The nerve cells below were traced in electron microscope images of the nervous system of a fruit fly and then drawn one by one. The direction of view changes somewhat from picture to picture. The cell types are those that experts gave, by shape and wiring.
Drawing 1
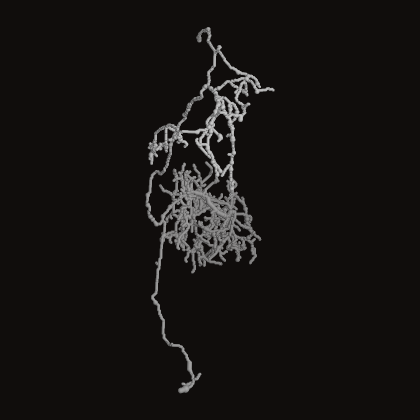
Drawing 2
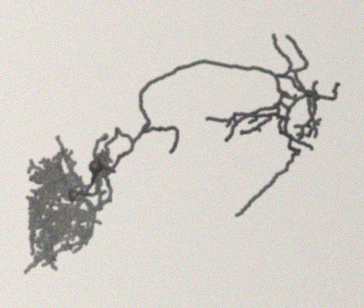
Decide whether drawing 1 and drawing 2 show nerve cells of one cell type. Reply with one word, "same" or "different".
same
